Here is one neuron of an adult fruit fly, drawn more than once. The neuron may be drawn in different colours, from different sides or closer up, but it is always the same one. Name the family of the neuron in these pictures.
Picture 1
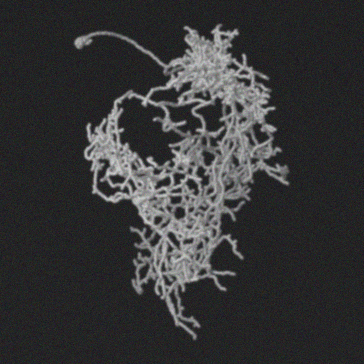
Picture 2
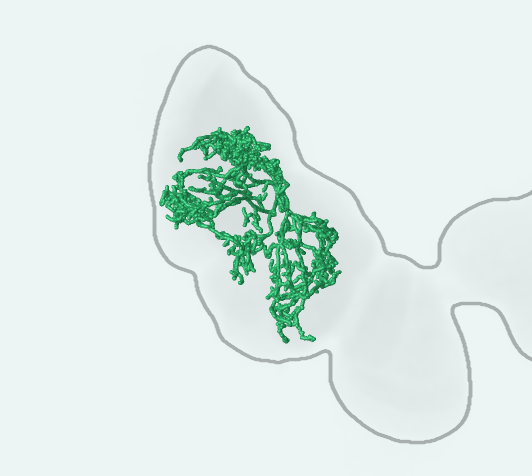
OA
